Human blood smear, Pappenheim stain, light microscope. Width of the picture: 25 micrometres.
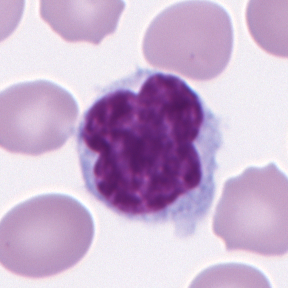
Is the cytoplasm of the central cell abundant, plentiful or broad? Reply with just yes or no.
No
